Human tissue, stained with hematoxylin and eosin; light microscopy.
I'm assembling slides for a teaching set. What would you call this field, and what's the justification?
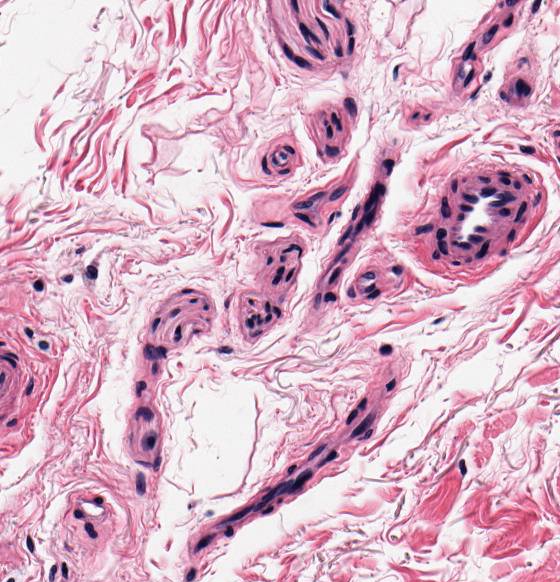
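Dermis makes up this field. Its loose connective tissue has wavy, loosely arranged pink collagen fibres parted by clear spaces, many small vessel-like profiles cut at different angles, and few single nuclei.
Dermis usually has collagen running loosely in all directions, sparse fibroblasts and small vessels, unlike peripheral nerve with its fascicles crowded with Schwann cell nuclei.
No epithelial surface is present.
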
